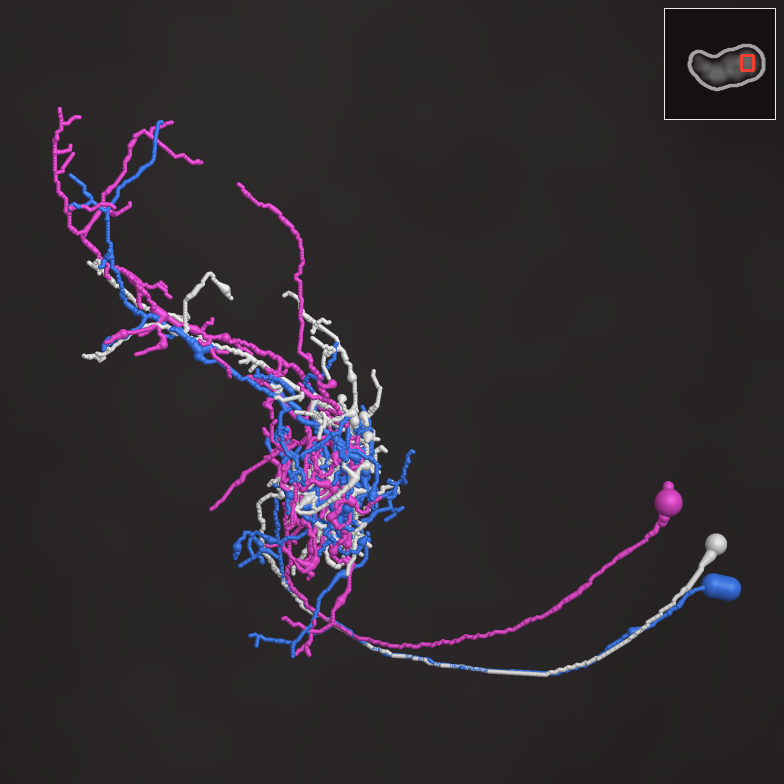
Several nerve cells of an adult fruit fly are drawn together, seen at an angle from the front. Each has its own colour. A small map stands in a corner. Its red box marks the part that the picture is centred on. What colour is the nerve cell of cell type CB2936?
white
